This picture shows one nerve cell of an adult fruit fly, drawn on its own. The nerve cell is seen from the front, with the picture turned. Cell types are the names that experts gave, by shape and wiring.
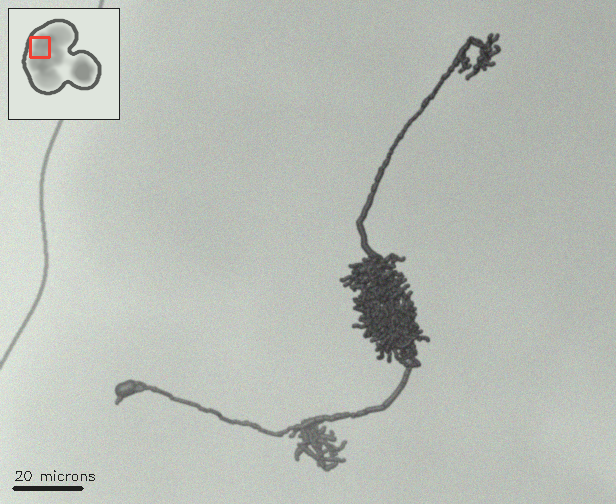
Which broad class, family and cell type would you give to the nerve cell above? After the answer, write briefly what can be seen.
Its broad class is central-brain intrinsic neuron. The name of its family is class CX. Its cell type is EPG. The cell body is at the lower left of the picture. By the scale bar it is about 130 microns tall in this view. Dozens of branch ends can be seen.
